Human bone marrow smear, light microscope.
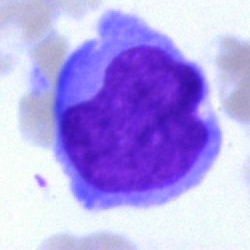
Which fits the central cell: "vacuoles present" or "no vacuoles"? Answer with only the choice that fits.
No vacuoles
